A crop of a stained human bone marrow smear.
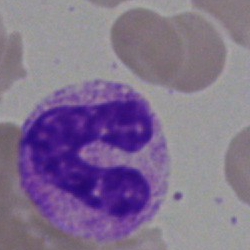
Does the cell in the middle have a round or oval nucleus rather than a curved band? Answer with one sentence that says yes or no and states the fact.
No, there is a curved band-shaped nucleus without separate lobes, not a round or oval one.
